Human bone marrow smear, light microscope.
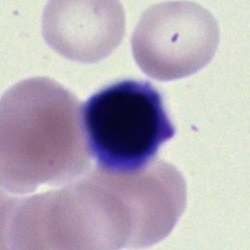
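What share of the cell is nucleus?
Nearly the whole of it, and it's stained so dark I can't make out any chromatin pattern.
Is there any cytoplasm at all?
Only a thin rim, deep blue, clearest along the lower edge.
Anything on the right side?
Yes, a small pointed projection juts out there.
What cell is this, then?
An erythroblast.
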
